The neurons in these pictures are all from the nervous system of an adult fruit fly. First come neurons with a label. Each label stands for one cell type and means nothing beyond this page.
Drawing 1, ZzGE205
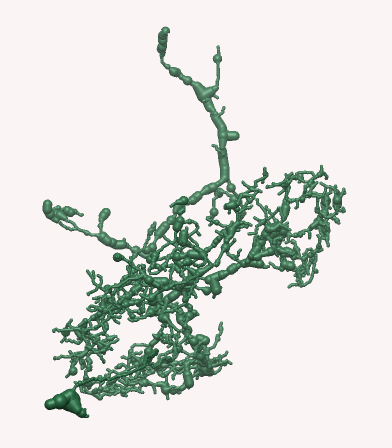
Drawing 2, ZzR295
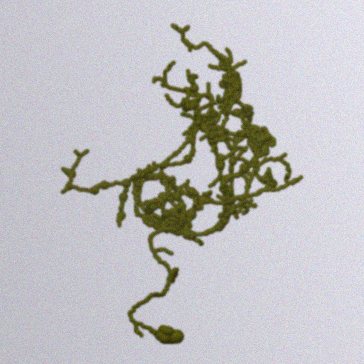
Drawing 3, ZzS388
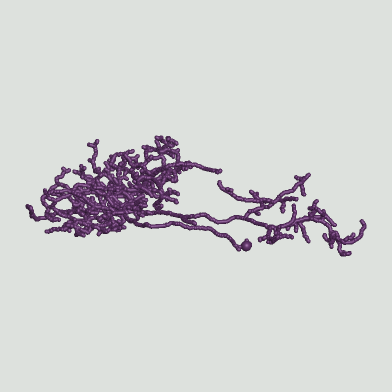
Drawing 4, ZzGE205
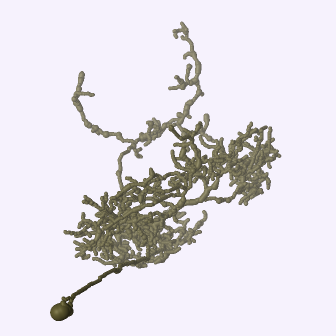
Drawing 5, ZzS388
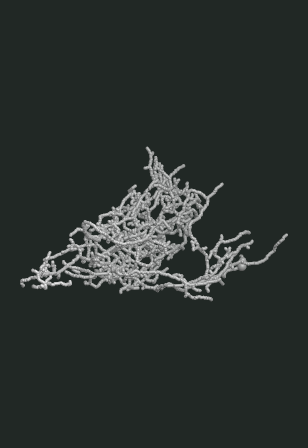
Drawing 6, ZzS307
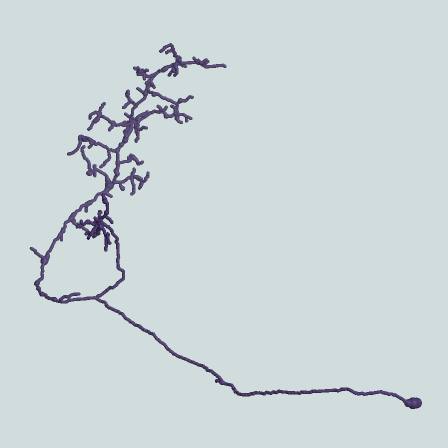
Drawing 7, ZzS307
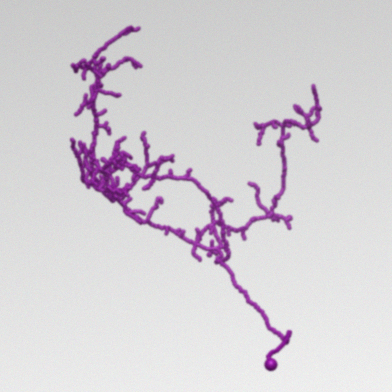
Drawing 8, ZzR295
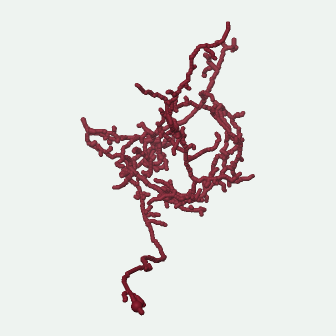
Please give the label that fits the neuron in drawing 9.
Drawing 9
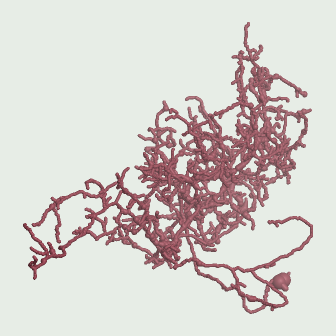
ZzS388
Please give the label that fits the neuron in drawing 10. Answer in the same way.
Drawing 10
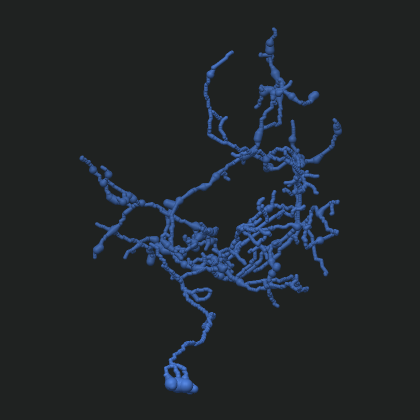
ZzR295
